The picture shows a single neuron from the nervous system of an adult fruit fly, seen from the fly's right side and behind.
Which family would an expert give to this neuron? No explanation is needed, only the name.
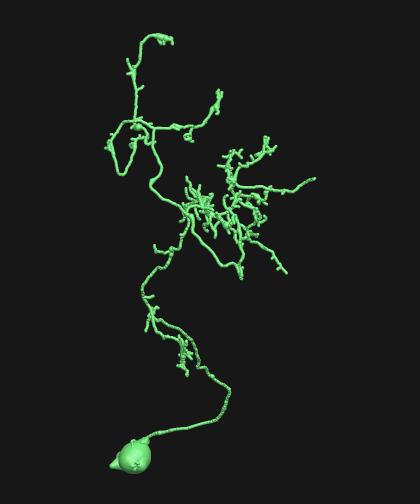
Cm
